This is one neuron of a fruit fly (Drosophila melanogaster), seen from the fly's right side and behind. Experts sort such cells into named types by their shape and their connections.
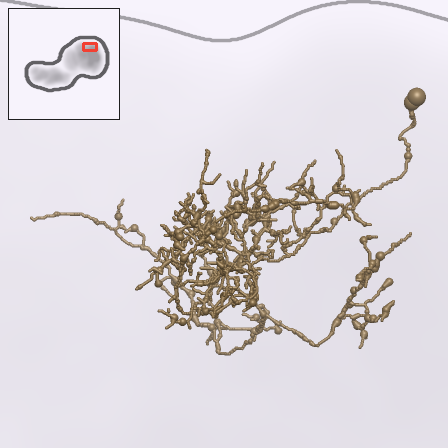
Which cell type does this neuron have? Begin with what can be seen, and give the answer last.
The cell body is at the upper right of the picture. The picture shows dozens of branch ends. Its broad class is central-brain intrinsic neuron. The cell type is SMP061.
